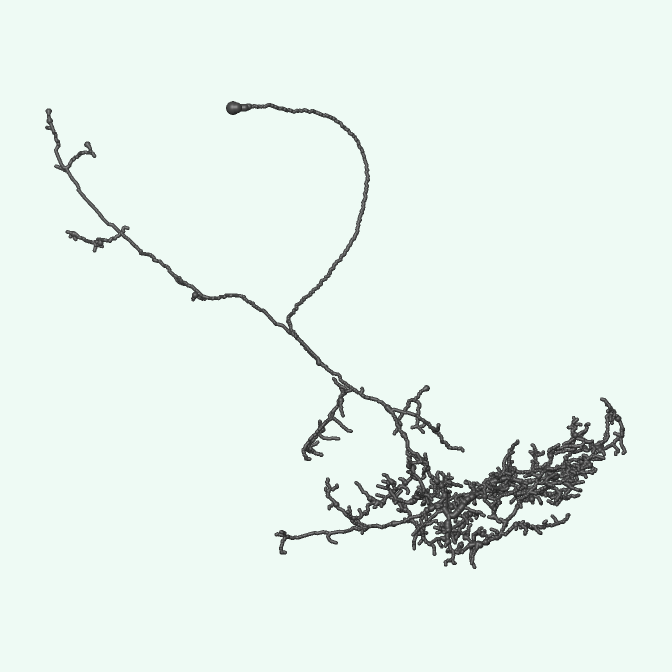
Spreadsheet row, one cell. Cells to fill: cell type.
IN11A013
